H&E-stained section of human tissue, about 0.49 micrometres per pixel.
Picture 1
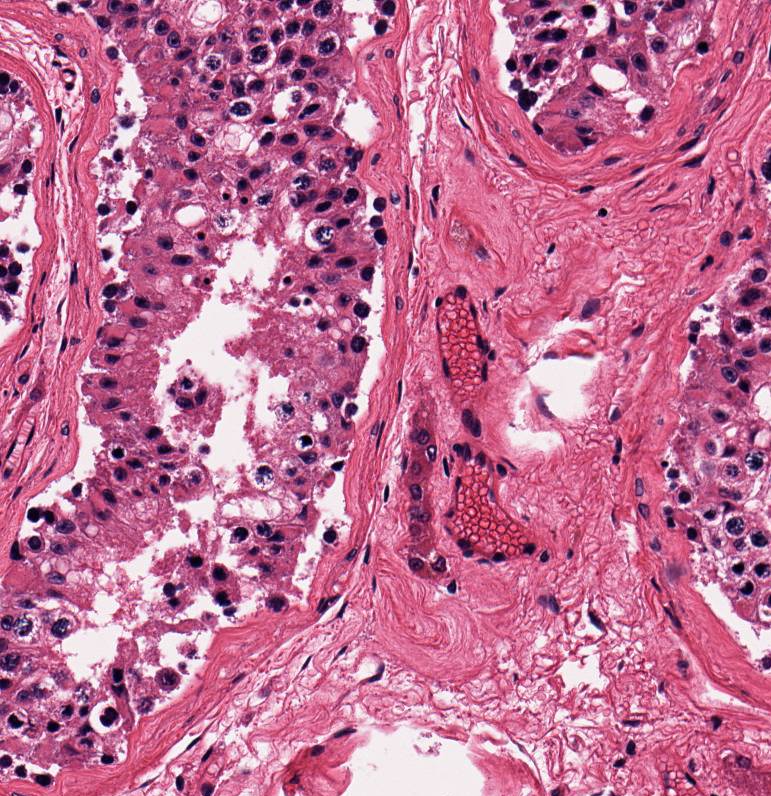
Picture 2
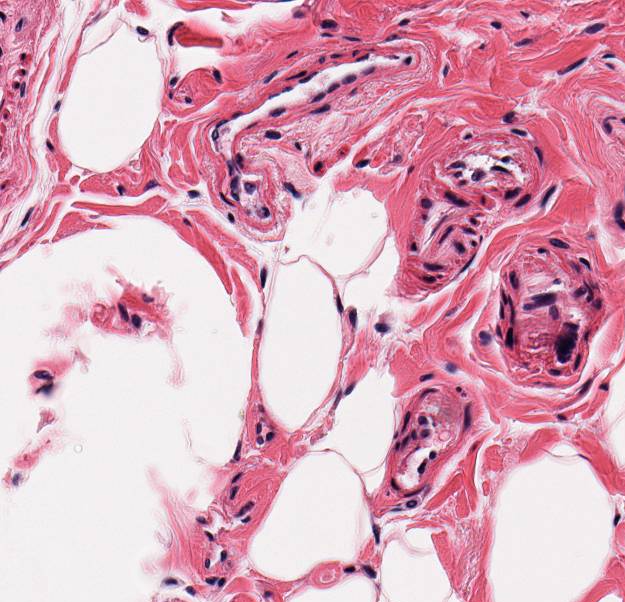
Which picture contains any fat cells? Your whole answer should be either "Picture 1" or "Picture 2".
Picture 2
